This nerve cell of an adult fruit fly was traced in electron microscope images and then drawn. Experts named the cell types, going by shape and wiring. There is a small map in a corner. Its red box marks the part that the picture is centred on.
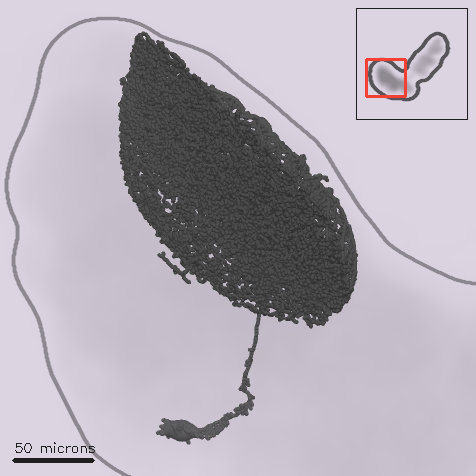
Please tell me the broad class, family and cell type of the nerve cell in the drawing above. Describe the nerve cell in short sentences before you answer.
From top to bottom in the picture it spans about 250 microns. The picture shows dozens of branch ends. It is an optic-lobe intrinsic neuron. The family is CT. The cell type is CT1.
